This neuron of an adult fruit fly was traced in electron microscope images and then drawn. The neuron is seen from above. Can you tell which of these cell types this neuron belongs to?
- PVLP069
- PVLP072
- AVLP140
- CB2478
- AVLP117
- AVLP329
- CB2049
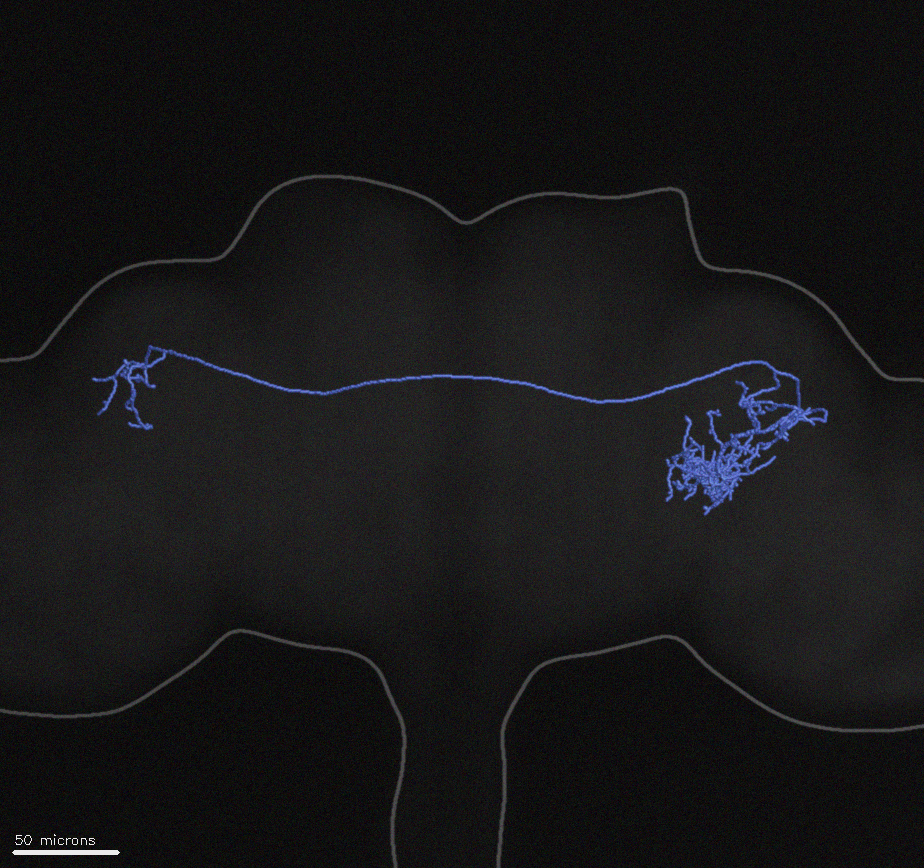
AVLP140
